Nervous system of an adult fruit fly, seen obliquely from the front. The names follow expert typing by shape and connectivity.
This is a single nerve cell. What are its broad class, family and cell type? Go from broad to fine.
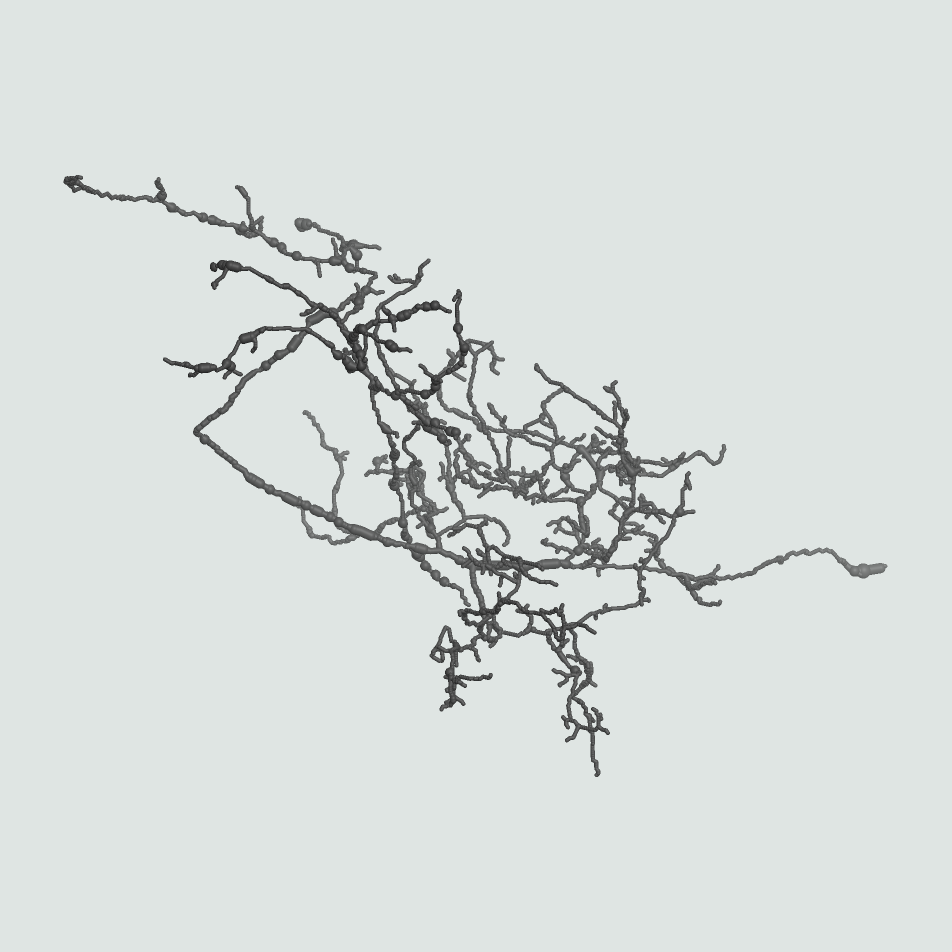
central-brain intrinsic neuron; hemilineage VLPl&p1_posterior; aIPg_m3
